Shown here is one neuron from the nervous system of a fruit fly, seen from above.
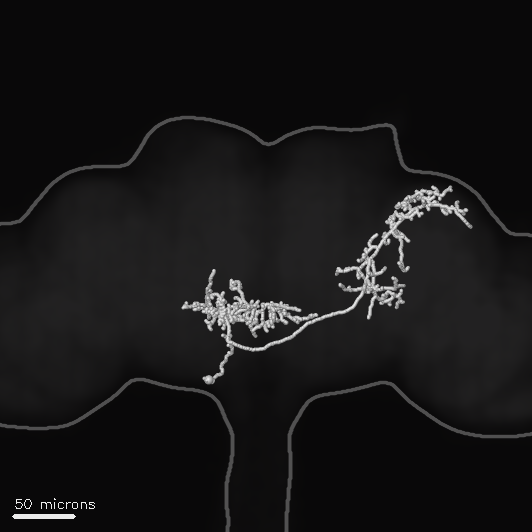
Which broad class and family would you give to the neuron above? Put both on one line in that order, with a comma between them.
central-brain intrinsic neuron, hemilineage DM6_posterior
